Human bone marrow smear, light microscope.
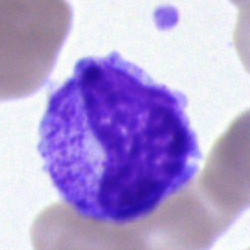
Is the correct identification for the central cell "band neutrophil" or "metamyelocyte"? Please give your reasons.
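It's a metamyelocyte. The nucleus takes up the right side and most of the cell, and its chromatin is dark purple and dense. Along the left side the cytoplasm forms a crescent, packed with many fine purple-pink granules.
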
